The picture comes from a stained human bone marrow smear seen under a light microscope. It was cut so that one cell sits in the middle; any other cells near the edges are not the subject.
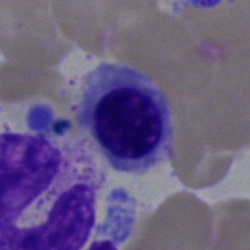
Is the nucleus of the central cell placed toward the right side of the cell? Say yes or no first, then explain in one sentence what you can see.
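Yes. The nucleus sits off-centre, leaving a wider band of cytoplasm on the upper-left side.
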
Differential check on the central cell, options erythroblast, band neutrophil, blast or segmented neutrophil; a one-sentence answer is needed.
The cell at the heart of this crop is an erythroblast.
